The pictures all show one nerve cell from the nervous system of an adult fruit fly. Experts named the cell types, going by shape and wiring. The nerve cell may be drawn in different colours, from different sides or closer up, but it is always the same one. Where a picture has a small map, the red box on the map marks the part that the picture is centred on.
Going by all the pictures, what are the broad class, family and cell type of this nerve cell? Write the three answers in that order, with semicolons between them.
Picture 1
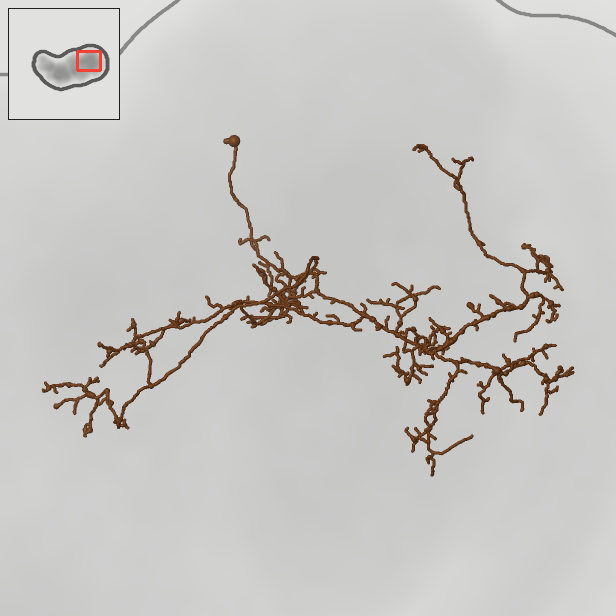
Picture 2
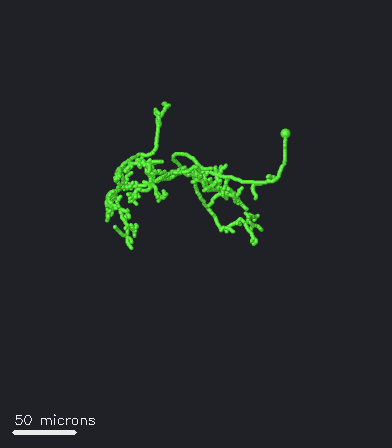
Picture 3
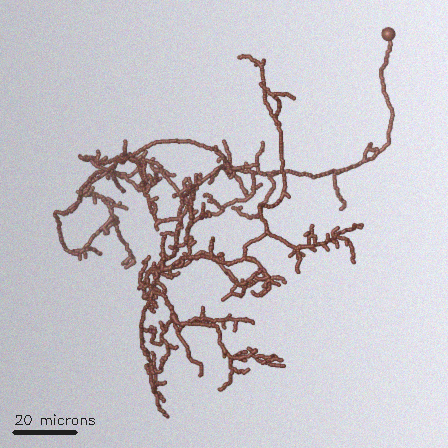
central-brain intrinsic neuron; hemilineage DL1_ventral; AVLP525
